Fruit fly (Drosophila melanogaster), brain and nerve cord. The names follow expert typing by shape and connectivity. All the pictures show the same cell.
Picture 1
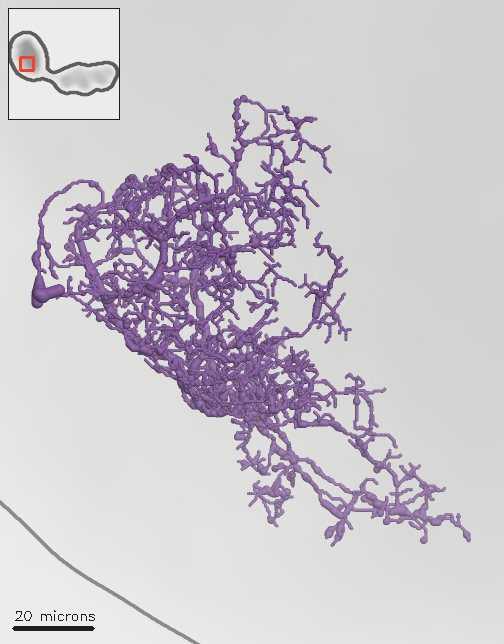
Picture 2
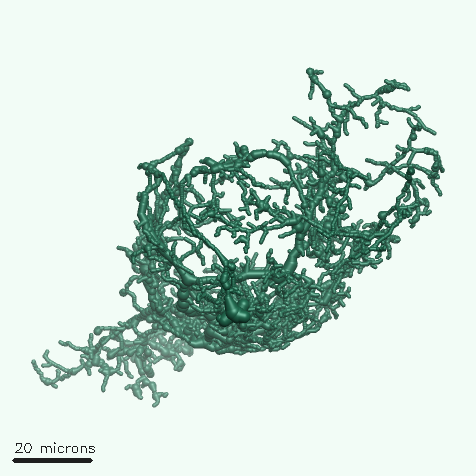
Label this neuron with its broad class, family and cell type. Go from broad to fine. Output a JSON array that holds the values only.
["central-brain intrinsic neuron", "hemilineage ALlv1", "CB0591"]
